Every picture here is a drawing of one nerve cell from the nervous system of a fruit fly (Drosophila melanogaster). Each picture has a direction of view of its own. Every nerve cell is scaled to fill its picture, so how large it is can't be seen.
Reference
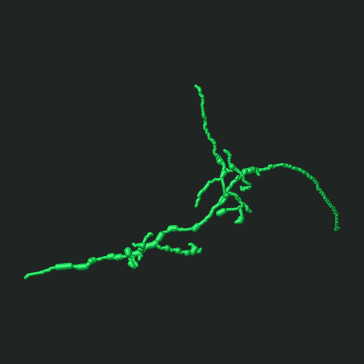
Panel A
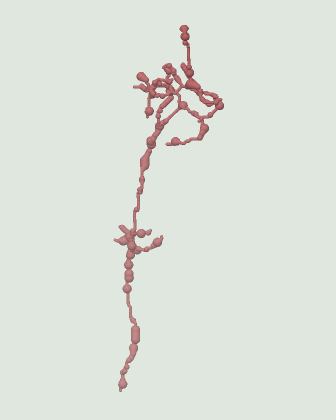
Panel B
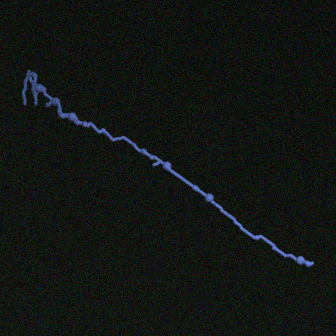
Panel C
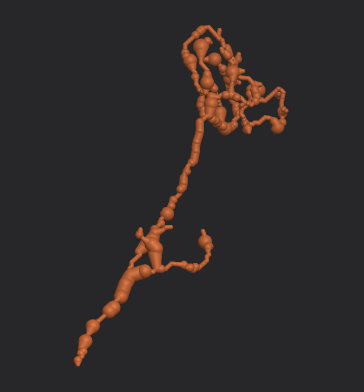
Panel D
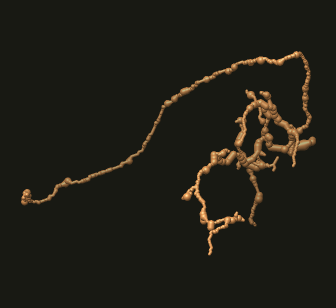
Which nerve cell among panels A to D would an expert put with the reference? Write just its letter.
A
